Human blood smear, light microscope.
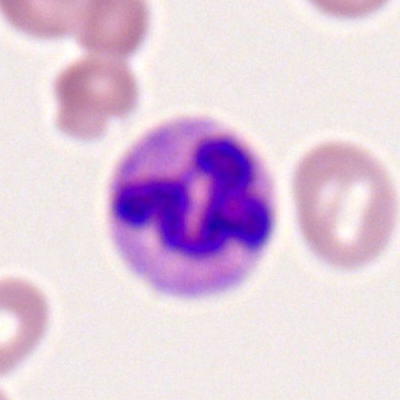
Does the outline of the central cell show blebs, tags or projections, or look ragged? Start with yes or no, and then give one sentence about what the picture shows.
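No. The cell outline is round and smooth.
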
